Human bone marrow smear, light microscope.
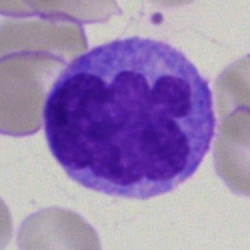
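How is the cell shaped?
Round, with a smooth edge.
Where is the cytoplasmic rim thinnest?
On the left side of the cell.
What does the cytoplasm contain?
Only fine, faint stippling; there are no coarse granules and no vacuoles.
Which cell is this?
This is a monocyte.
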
